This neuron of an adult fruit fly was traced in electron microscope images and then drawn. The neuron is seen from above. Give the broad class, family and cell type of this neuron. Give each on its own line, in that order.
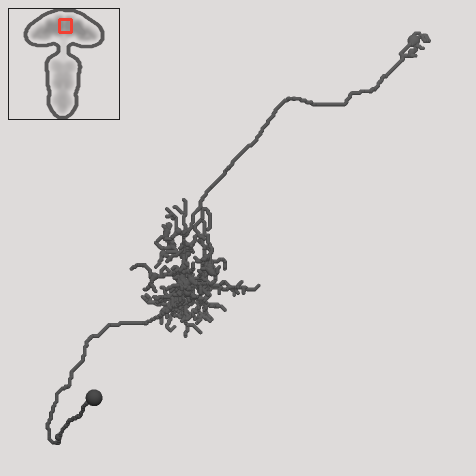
central-brain intrinsic neuron
class CX
FC2A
